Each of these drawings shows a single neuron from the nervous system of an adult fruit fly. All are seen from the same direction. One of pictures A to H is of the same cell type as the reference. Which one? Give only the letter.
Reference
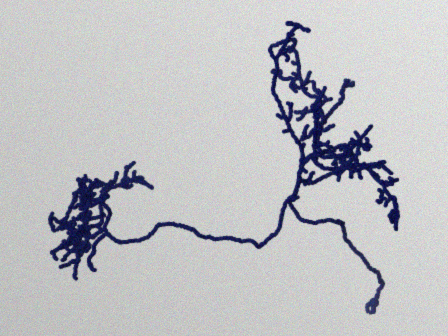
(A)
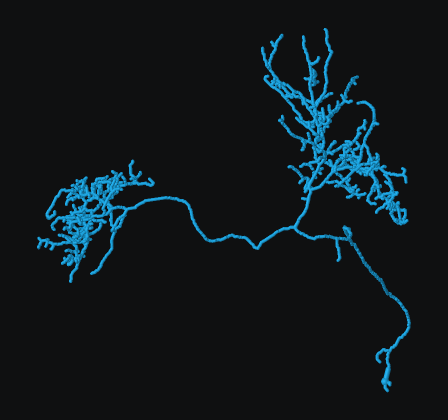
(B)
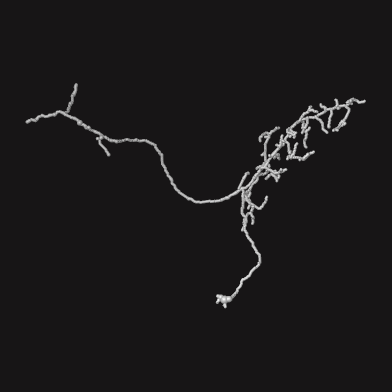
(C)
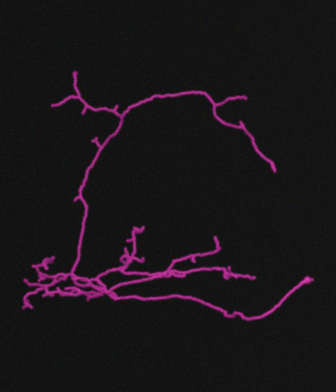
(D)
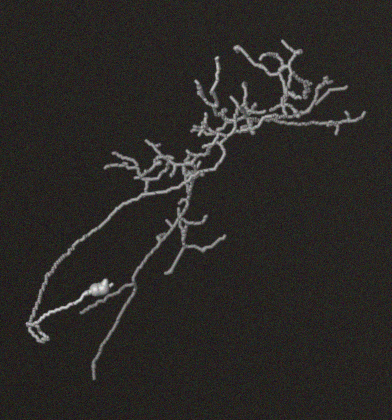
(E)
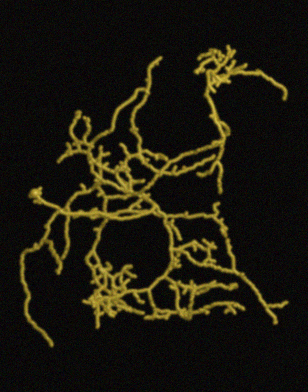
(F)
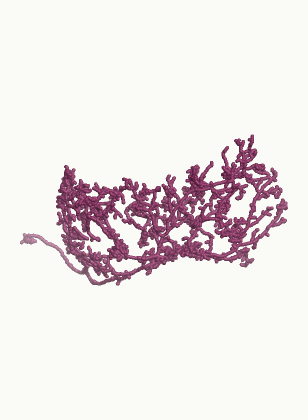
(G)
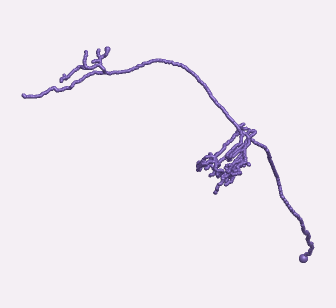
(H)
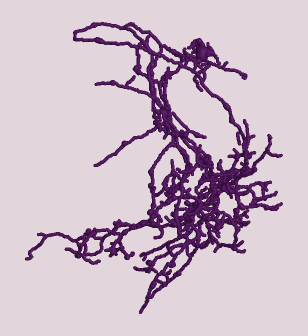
A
